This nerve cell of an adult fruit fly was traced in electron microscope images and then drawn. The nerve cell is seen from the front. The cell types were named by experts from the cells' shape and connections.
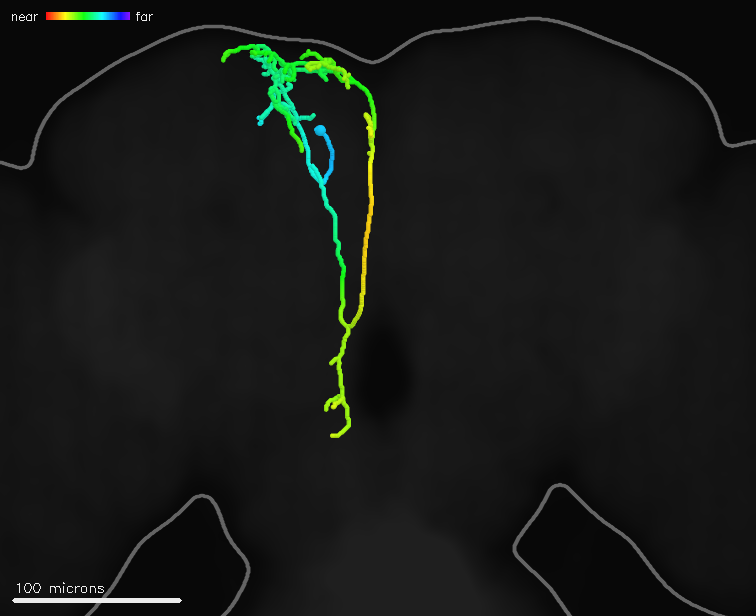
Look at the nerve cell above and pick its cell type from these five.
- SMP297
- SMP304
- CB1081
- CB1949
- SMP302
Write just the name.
SMP304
